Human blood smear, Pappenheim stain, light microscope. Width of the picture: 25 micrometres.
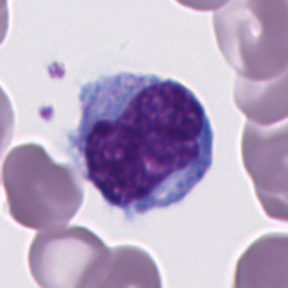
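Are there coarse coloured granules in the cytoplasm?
None that I can see.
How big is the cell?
About 13 micrometres across, and the nucleus fills about 70% of its area.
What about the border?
Ragged and frayed on the left side.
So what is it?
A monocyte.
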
